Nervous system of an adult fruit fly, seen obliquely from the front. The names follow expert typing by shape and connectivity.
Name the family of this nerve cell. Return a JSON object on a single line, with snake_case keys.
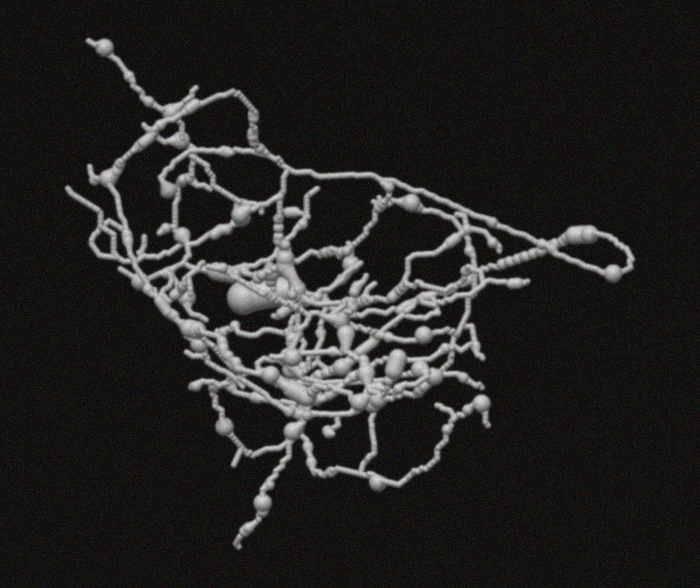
{"family": "hemilineage LHp1"}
